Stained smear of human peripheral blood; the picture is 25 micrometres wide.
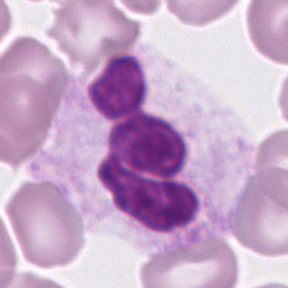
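Segmented neutrophil in a stained smear of human peripheral blood. Look at the nucleated cell at the centre: its nucleus is divided into three lobes, which form a chain running from the upper left down to the lower right. The chromatin is dark purple and densely clumped, and you will find no vacuoles in the cytoplasm.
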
